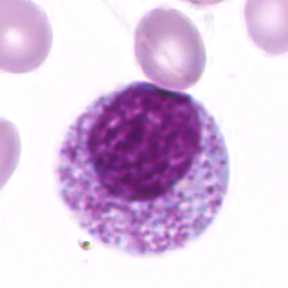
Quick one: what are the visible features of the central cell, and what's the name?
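Round and smooth in outline, the cell has its nucleus off-centre, toward the top. Its chromatin is dark purple and coarsely clumped. Scattered purple granules fill the cytoplasm. This cell is a myelocyte.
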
